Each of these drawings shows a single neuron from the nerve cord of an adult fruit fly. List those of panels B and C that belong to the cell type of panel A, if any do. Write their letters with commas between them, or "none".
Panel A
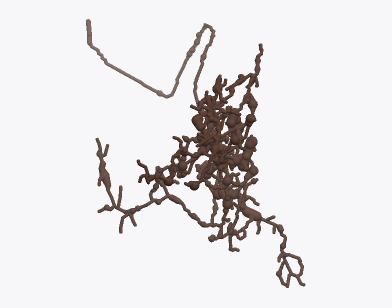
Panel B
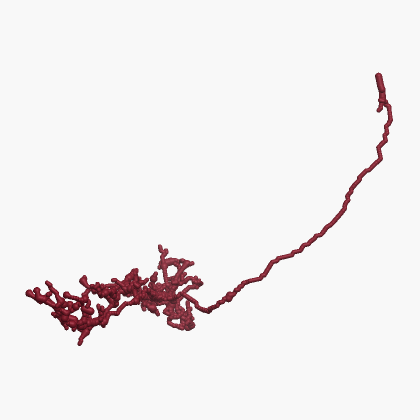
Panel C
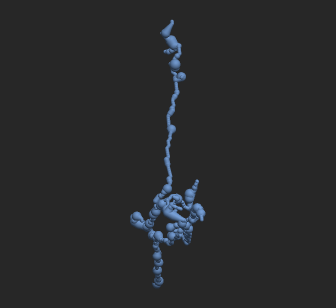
B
